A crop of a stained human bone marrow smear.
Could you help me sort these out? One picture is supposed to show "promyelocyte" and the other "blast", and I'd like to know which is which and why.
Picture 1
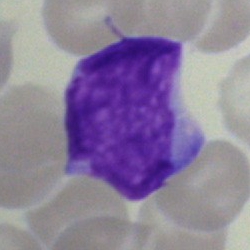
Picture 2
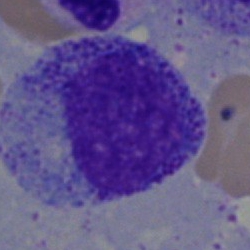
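Blast in picture 1, promyelocyte in picture 2. Granules: none visible in the blast; in the promyelocyte, dark purple granules lie over the nucleus and crowd along the upper and right edges.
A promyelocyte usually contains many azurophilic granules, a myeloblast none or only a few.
Cytoplasm: a scant pale blue rim in the blast, mainly on the right; in the promyelocyte, most visible cytoplasm lies on the left and is pale blue-grey.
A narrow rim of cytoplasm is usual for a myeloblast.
Nucleus: fills nearly the whole blast, its dark purple chromatin mottled with many small pale spots; in the promyelocyte, deep purple and mottled, with scattered paler spots.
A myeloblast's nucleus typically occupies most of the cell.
Blast outline: angular and many-sided, with fairly straight edges; a single thin filament projects from the top edge. Next to the promyelocyte: pale red cells at the upper left and at the right.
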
